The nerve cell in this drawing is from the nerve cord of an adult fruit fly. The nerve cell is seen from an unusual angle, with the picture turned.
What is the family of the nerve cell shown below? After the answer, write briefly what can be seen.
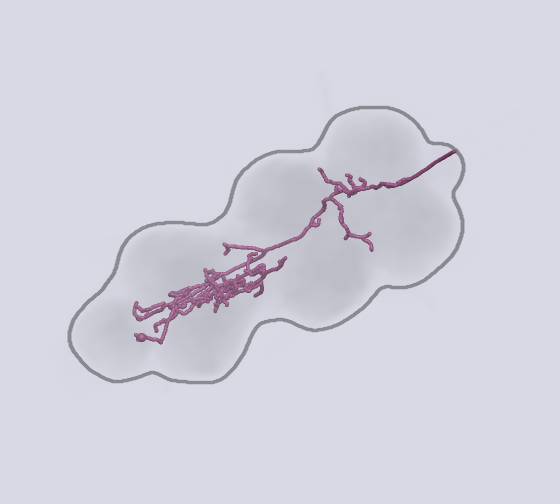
Its family is hemilineage 05B. It is an ascending neuron. In this view it is wider than it is tall.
